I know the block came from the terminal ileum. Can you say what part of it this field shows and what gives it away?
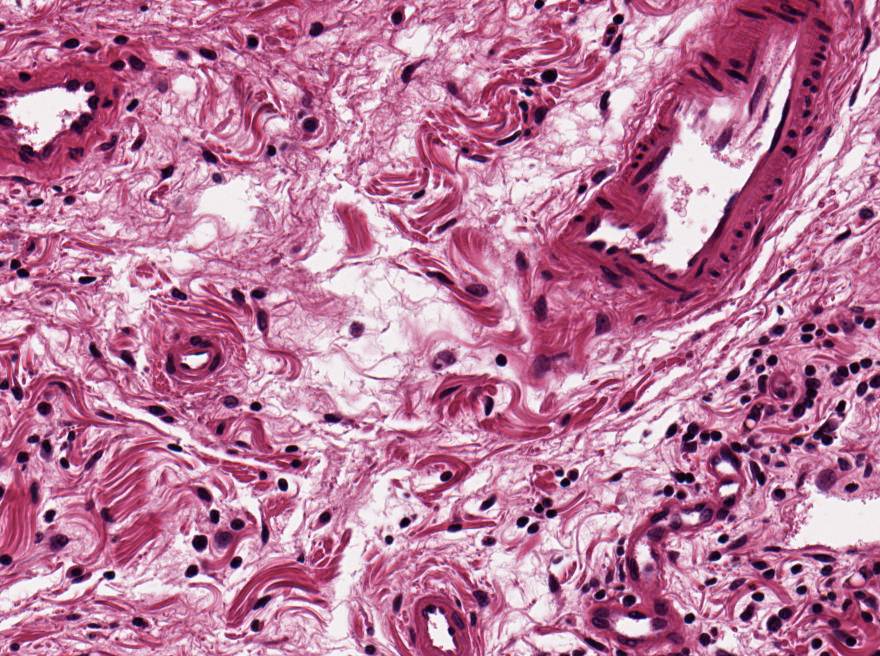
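Dense connective tissue makes up this field. First, the field is loose connective tissue with scattered small vessels and no epithelial surface or glands. Second, its pink fibre bundles are wavy and curving, running in many directions. Third, most of the stroma has sparse, small, dark nuclei, many oval or spindle-shaped.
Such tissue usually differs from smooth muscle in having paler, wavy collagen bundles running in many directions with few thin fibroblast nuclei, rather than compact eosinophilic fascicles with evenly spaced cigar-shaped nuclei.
Fourth, no fat cells appear anywhere.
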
